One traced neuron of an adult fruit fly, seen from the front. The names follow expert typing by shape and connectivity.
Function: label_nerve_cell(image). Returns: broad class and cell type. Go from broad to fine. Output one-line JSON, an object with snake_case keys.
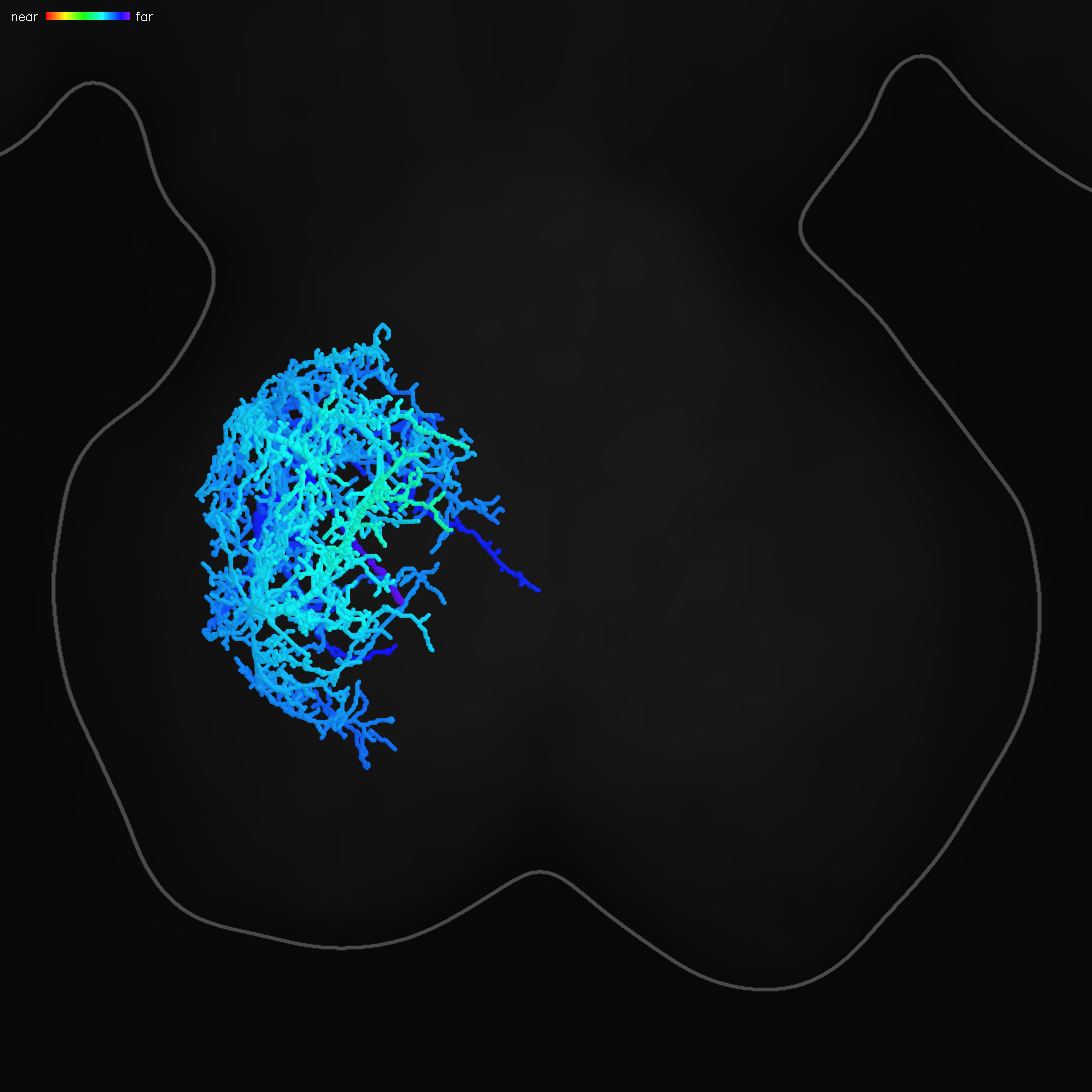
{"broad_class": "motor neuron of the nerve cord", "cell_type": "Pleural remotor/abductor MN"}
